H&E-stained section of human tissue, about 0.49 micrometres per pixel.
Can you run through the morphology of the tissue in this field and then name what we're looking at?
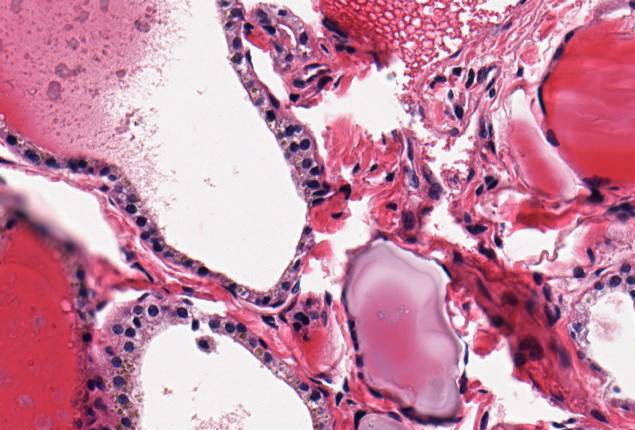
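Looking at the spaces, each is lined by a single layer of flattened to low cuboidal cells, their nuclei small, round and dark-staining. Several spaces at the left and right edges hold homogeneous deep pink material. Loose pink fibrous stroma with elongated dark nuclei sits between spaces in the centre and right. This is thyroid.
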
